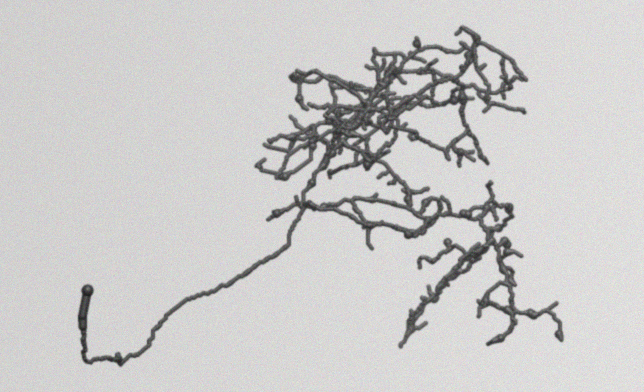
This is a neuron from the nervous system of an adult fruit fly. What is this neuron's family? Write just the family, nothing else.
hemilineage DM4_dorsal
